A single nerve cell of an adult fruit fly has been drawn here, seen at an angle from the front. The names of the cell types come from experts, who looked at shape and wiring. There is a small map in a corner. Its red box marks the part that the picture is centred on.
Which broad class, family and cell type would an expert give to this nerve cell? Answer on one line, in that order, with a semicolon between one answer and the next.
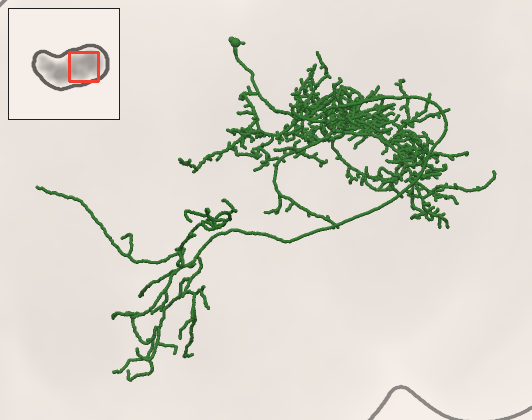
central-brain intrinsic neuron; hemilineage DM6_central2; CL333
